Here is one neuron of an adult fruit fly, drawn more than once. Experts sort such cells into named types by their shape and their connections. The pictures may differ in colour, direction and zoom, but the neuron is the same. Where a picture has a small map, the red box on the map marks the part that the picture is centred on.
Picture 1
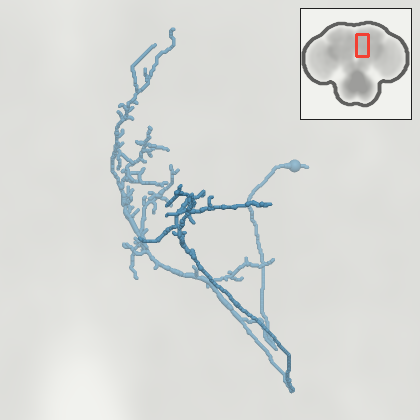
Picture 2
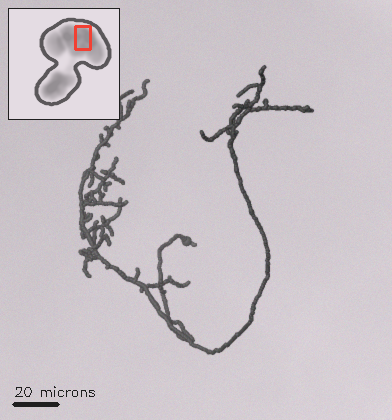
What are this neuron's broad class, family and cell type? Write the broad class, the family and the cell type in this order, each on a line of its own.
central-brain intrinsic neuron
hemilineage PSp1
LAL150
